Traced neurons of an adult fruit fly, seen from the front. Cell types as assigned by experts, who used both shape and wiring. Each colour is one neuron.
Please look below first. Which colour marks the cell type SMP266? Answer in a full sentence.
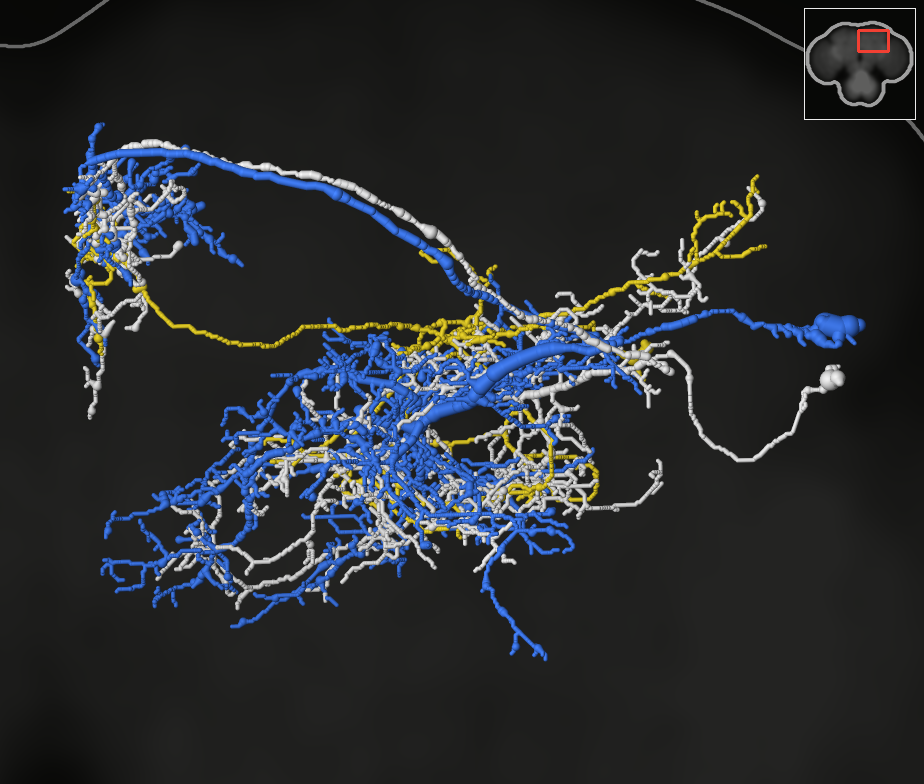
The colour is yellow.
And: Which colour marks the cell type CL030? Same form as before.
The colour is white.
